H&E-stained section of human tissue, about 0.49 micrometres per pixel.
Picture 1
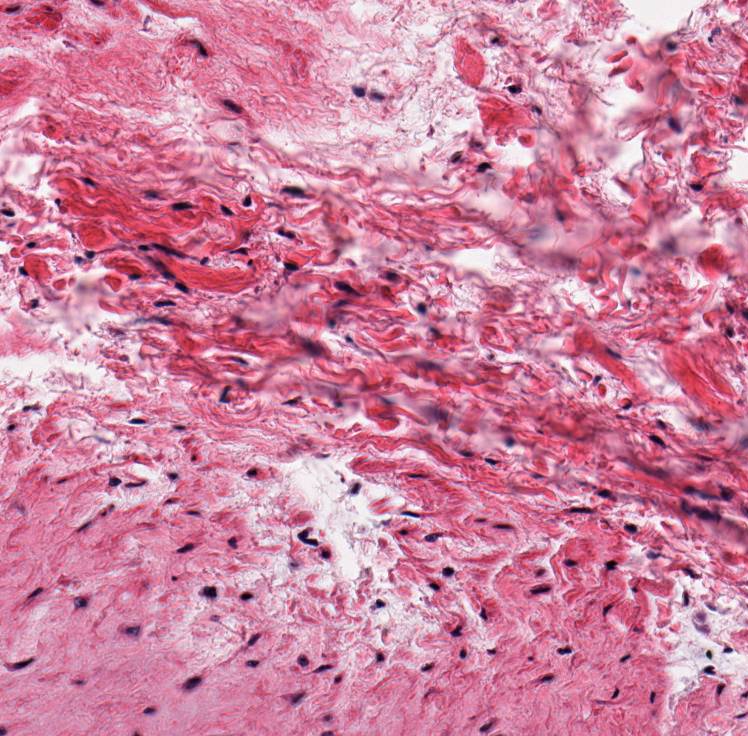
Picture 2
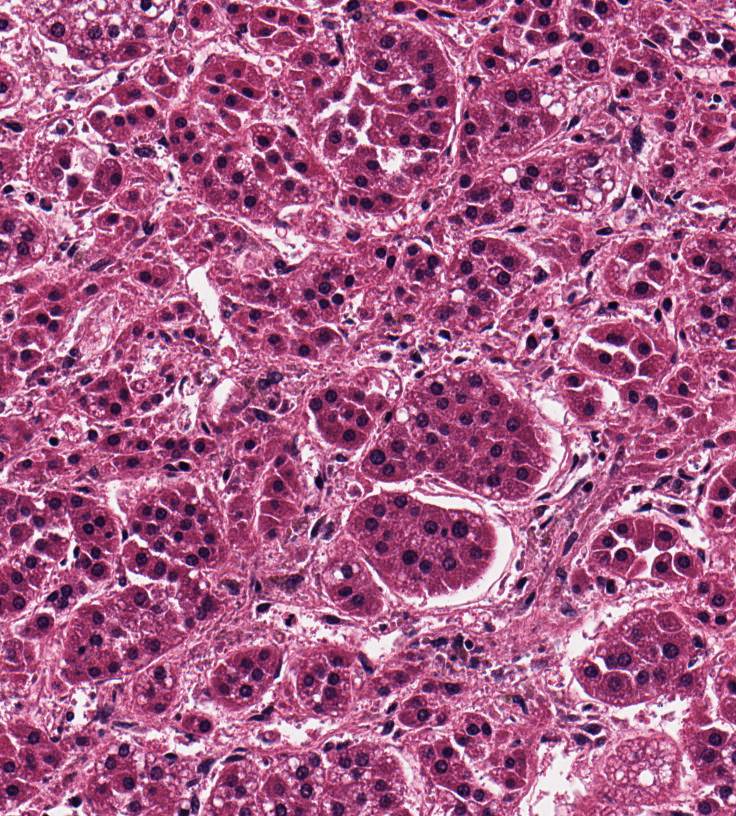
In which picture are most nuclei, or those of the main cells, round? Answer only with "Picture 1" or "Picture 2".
Picture 2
